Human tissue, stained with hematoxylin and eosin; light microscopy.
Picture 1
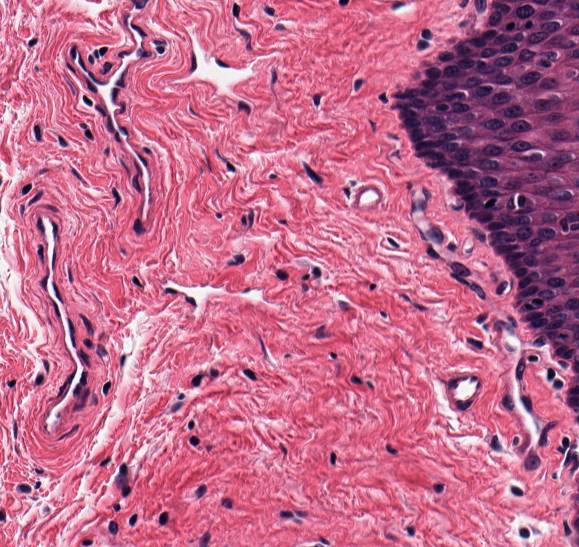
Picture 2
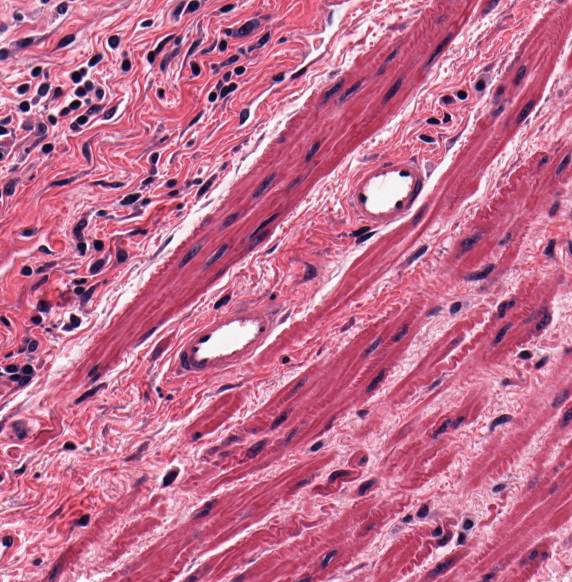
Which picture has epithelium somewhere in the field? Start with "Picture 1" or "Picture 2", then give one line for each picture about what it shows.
Picture 1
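What picture 1 shows: The epithelium at the upper right is stratified, with several layers of nucleated cells.
What picture 2 shows: No epithelium is seen anywhere in the field.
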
